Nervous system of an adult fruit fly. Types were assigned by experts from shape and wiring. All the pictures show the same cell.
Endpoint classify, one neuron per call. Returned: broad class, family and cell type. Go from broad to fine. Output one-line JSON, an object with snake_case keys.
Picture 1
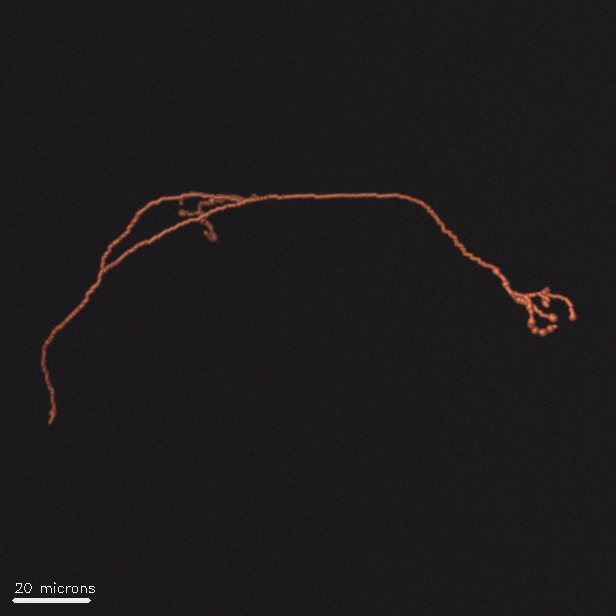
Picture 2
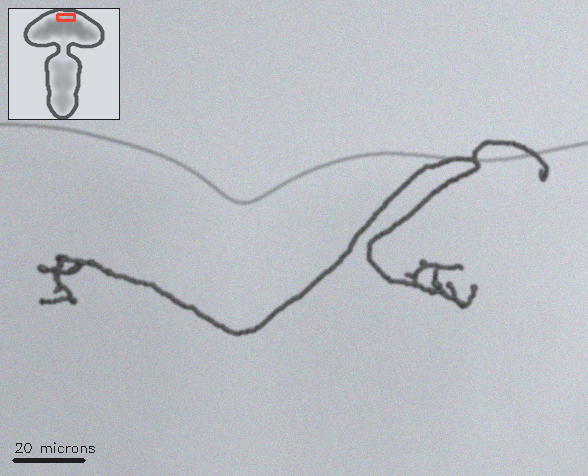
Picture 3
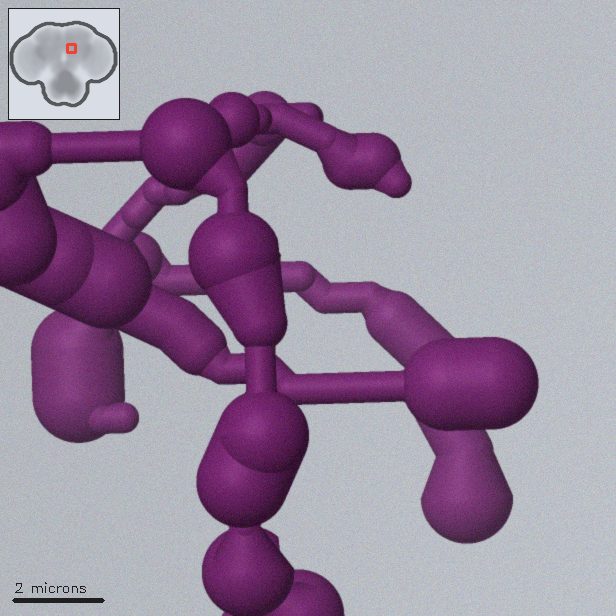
{"broad_class": "sensory neuron entering the brain", "family": "class olfactory", "cell_type": "ORN_DL5"}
